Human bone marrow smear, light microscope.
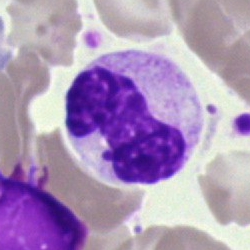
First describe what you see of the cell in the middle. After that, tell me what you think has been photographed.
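Outline round and smooth. Nucleus elongated and curved, narrowing to a waist at its middle. Chromatin dark purple, coarsely clumped. Cytoplasm pale lilac. Segmented neutrophil.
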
